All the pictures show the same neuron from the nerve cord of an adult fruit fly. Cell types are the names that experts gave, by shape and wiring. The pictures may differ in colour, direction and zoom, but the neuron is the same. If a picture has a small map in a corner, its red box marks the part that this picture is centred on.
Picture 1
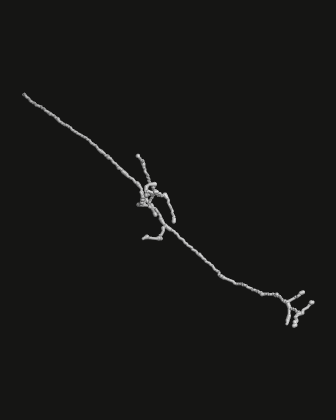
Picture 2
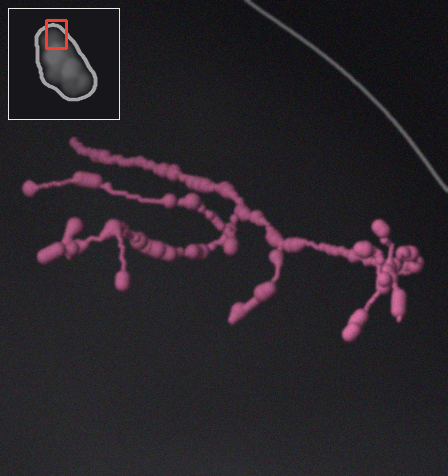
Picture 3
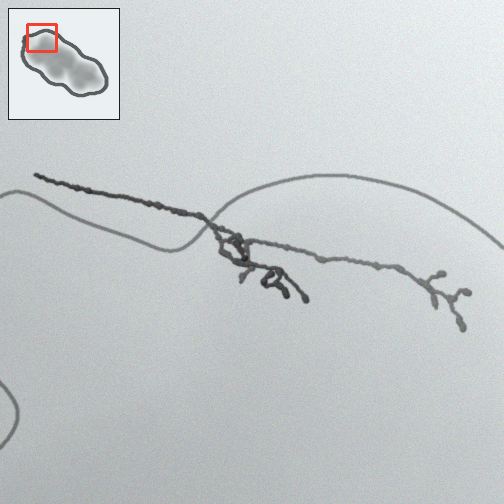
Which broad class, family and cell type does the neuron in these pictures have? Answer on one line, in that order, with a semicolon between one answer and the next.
descending neuron; DNge; DNge051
